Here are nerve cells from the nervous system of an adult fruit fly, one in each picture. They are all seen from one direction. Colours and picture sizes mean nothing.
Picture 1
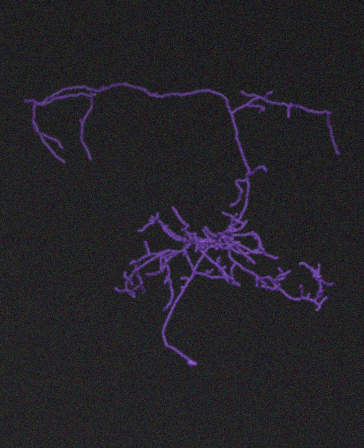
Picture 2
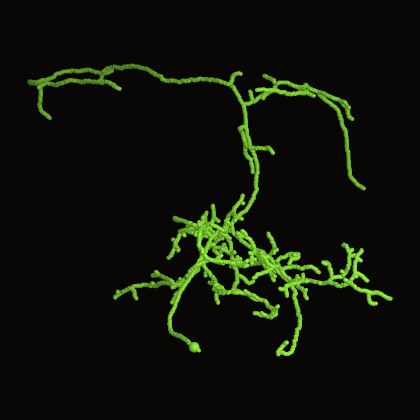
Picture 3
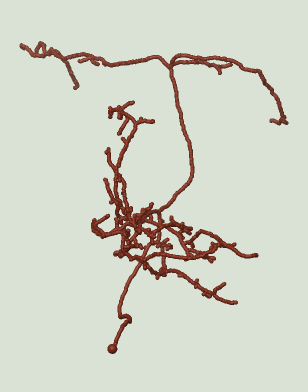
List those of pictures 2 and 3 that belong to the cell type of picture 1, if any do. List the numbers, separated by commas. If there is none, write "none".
2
